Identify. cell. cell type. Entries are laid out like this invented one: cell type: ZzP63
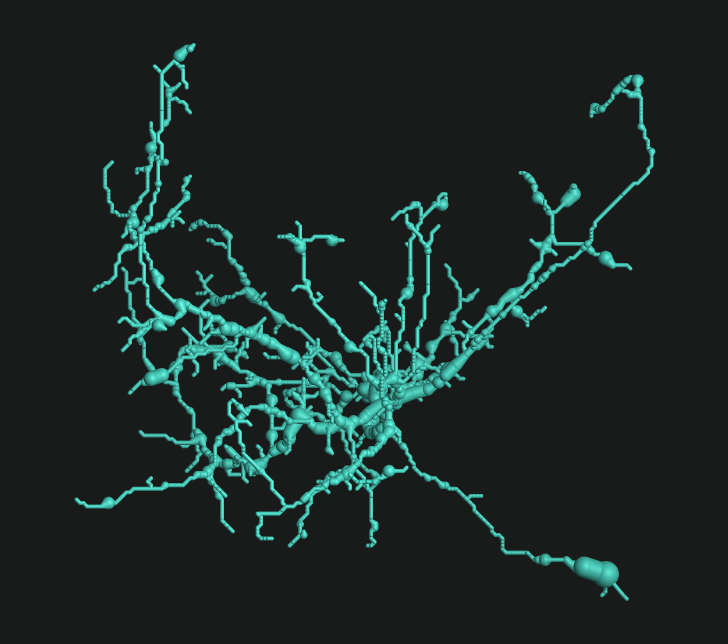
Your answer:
cell type: IN04B093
